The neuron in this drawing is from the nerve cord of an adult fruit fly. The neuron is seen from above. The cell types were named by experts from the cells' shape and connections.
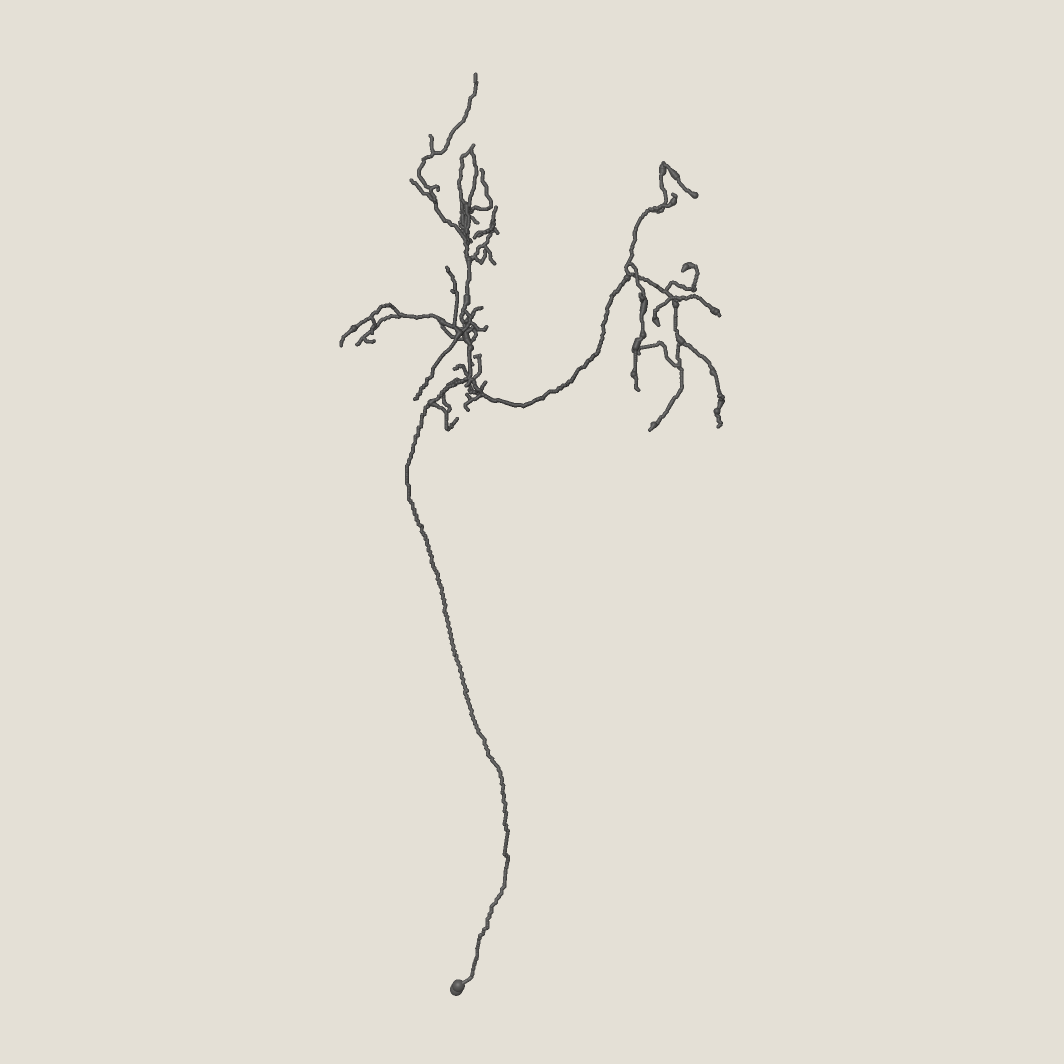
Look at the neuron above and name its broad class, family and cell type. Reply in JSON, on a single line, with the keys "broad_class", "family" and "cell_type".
{"broad_class": "nerve-cord intrinsic neuron", "family": "hemilineage 06A", "cell_type": "IN06A136"}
